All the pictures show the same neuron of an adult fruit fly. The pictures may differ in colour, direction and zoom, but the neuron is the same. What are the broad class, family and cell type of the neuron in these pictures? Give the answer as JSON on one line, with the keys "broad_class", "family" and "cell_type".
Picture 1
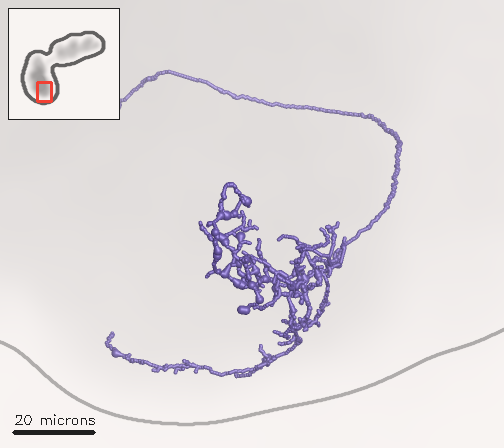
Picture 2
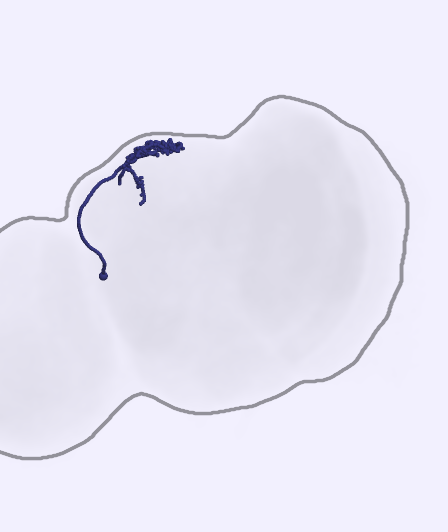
{"broad_class": "central-brain intrinsic neuron", "family": "hemilineage SLPpl3", "cell_type": "CB3084"}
